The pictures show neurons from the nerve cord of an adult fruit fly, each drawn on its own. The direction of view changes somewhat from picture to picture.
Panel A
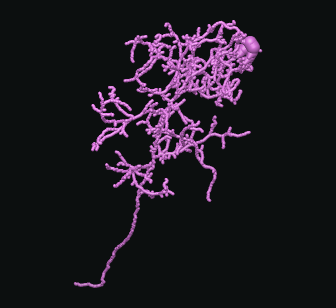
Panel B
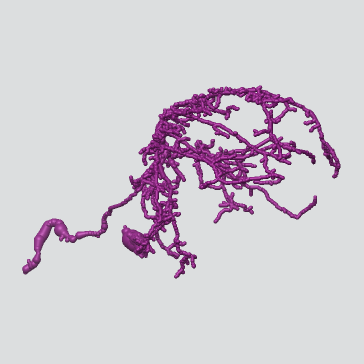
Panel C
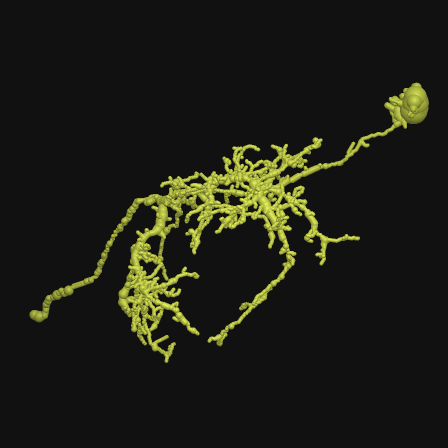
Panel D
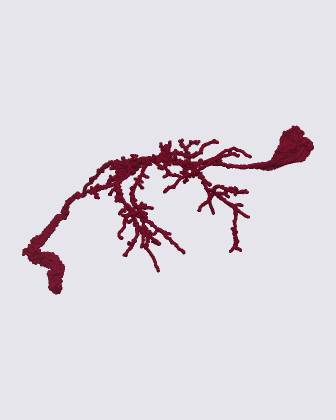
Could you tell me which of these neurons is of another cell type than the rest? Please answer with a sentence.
Panel A shows a neuron of another cell type.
